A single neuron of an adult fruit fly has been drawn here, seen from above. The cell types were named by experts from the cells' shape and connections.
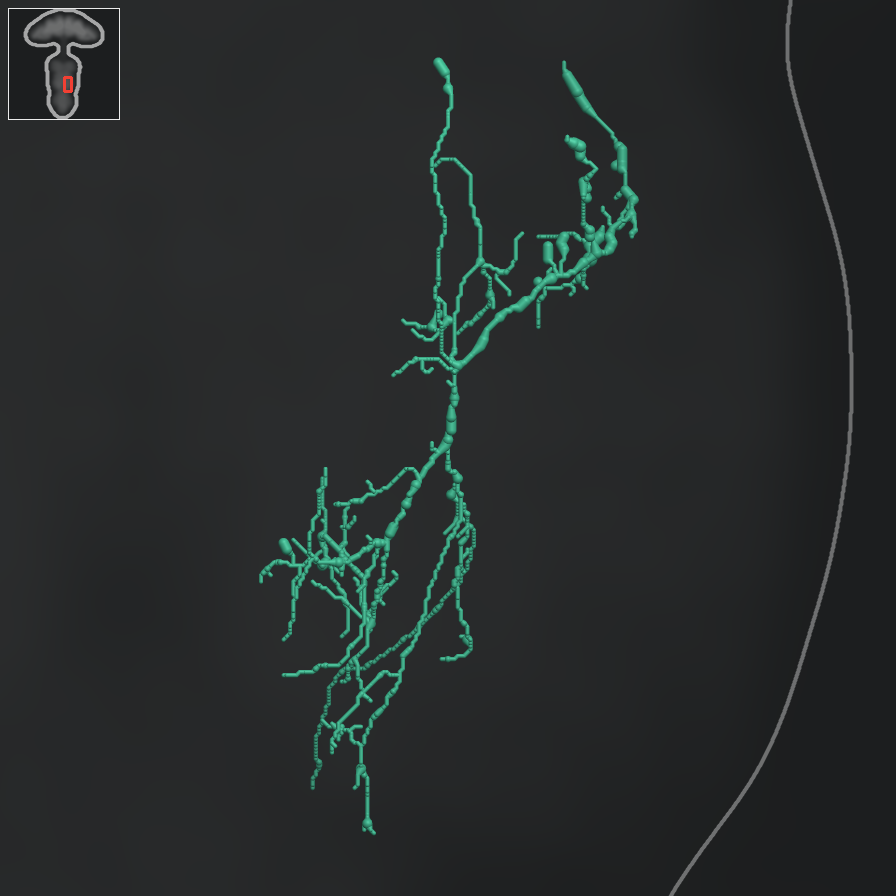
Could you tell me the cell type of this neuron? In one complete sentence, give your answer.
Included in the cell type IN03B060 is this neuron.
